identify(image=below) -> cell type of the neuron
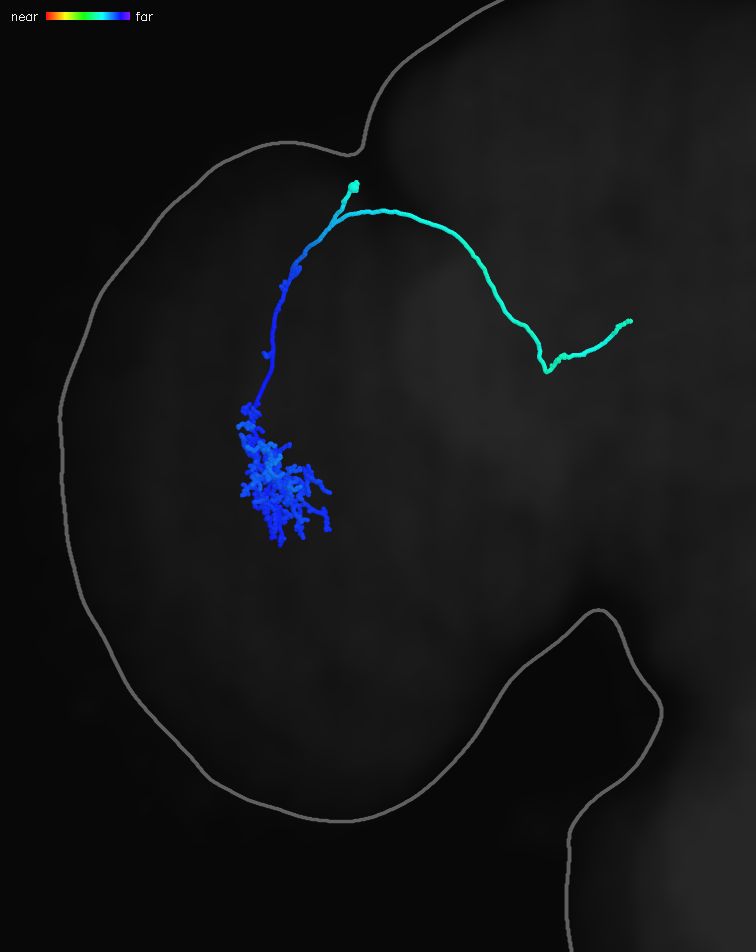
LPT100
